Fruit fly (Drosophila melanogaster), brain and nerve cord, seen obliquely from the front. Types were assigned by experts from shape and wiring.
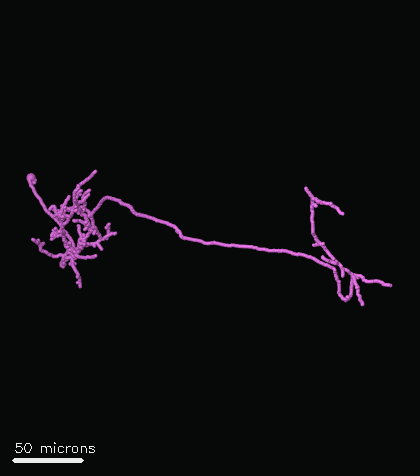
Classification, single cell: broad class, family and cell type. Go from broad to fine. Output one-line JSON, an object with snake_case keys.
{"broad_class": "central-brain intrinsic neuron", "family": "hemilineage VPNp&v1_posterior", "cell_type": "PLP156"}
